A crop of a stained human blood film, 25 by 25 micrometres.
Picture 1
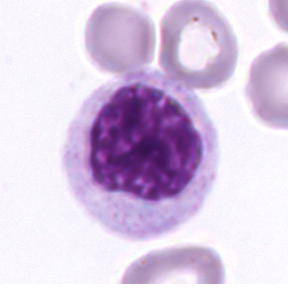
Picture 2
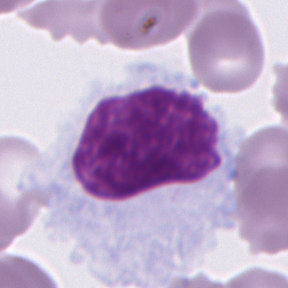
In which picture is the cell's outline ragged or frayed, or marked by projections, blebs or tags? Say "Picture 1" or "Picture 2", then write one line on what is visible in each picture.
Picture 2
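What picture 1 shows: The cell's outline is smooth and roughly round.
What picture 2 shows: The edge of the cytoplasm is ragged, with many fine irregular projections.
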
